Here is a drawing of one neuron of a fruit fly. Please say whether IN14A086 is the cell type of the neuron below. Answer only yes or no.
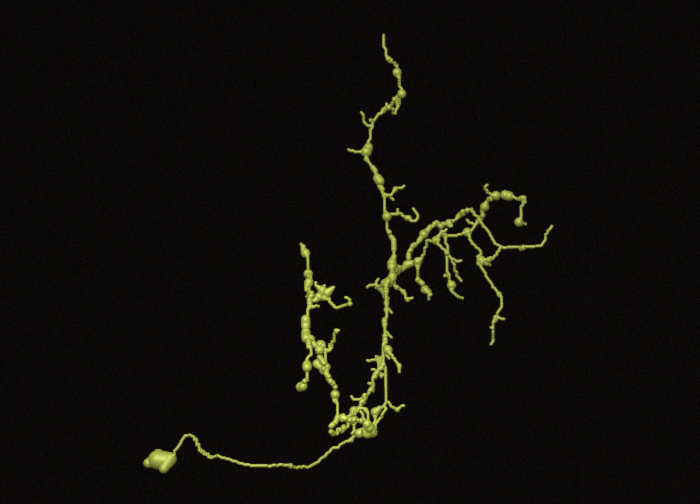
no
